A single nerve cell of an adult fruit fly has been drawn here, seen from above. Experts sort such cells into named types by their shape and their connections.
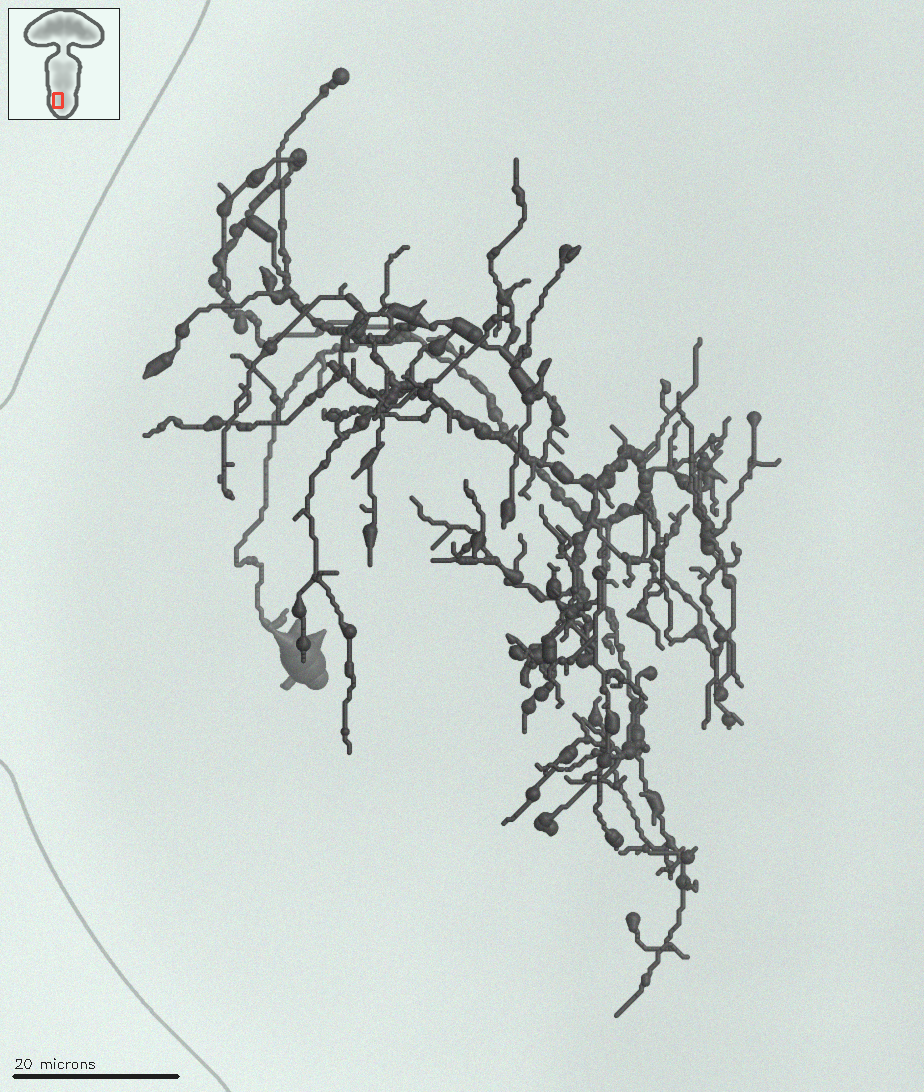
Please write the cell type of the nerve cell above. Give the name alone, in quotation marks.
"IN16B053"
